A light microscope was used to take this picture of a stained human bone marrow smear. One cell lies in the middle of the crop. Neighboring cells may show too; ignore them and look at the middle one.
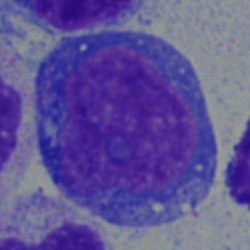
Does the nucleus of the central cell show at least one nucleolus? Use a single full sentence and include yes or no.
Yes, what its nucleus shows is at least one visible nucleolus.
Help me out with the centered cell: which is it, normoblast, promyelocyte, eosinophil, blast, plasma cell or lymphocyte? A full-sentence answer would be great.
The cell of interest, in the center, is a blast.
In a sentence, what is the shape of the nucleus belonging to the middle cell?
Have a look at the nucleus, which is one compact mass, round, oval or kidney-shaped.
